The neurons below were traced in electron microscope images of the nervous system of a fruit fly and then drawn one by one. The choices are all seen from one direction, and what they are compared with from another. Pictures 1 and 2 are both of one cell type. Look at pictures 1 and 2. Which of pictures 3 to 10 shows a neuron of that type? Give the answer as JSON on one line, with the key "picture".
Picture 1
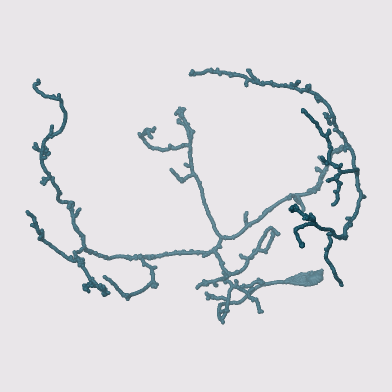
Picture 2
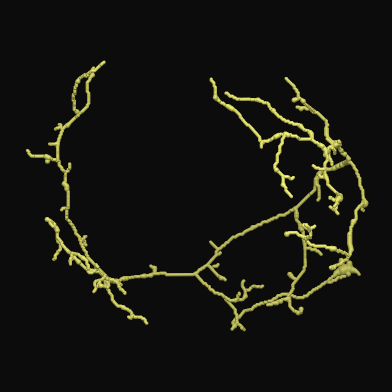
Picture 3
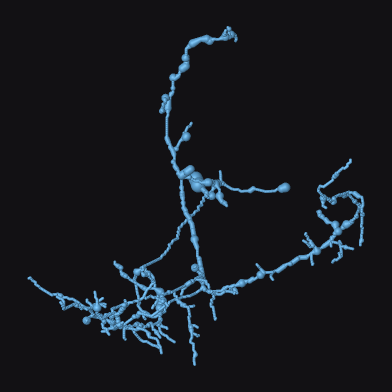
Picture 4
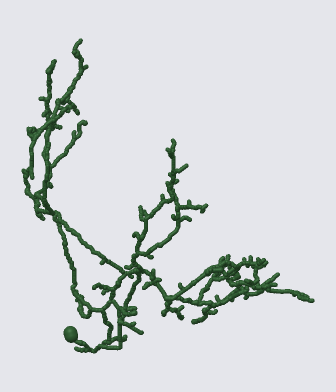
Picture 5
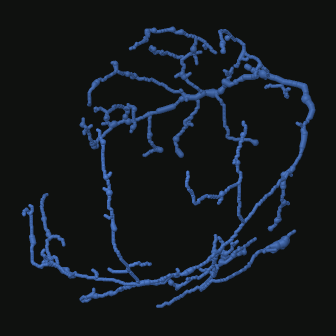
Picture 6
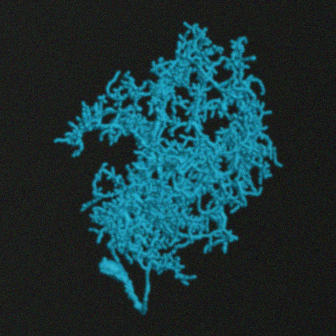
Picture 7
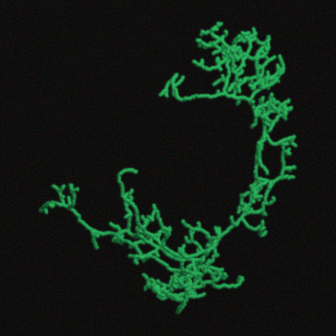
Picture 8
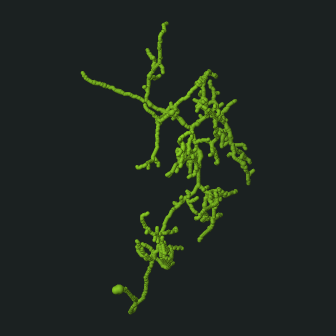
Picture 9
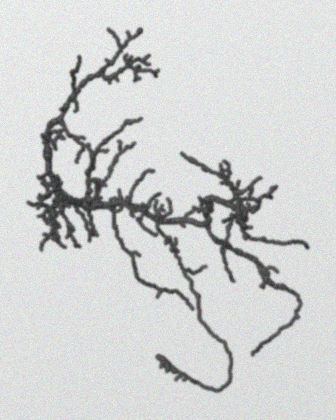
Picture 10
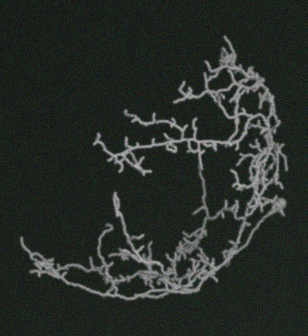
{"picture": 5}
